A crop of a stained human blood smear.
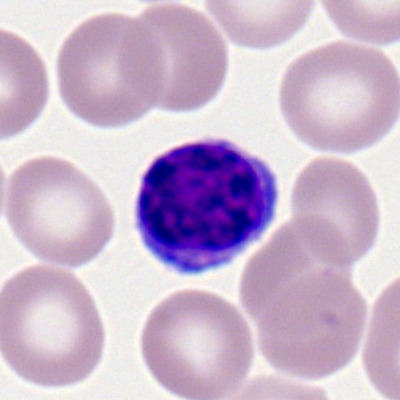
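Lymphocyte, the cell in the middle of this stained blood smear. Its outline looks roughly round and smooth, as far as I can judge. The chromatin seems dense and coarsely clumped, dark purple, with paler patches between the clumps. I can't make out any nucleoli in the nucleus. Nor do I find any vacuoles in the cytoplasm.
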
